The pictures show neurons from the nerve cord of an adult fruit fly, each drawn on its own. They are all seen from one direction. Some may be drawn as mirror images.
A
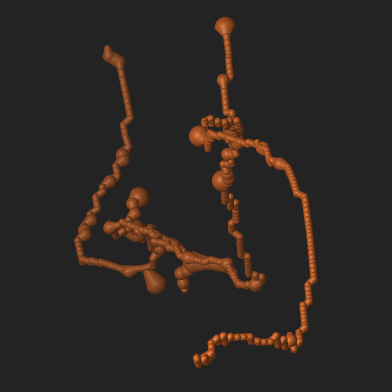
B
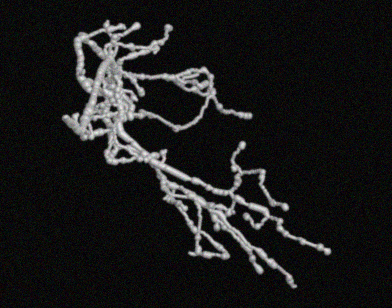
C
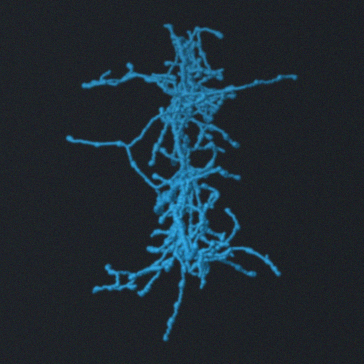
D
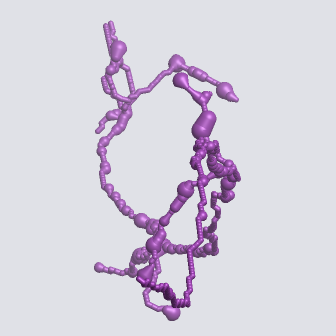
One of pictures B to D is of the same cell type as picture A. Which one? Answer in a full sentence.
The neuron in picture D is of the same cell type.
